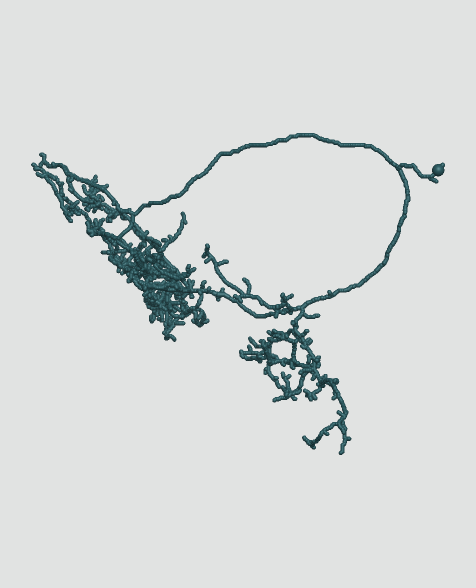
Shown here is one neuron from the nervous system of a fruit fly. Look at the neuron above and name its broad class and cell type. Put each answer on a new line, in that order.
central-brain intrinsic neuron
LAL204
